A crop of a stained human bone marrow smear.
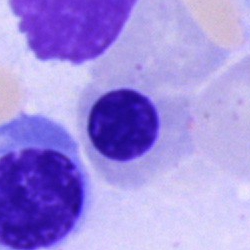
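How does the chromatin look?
Dense and very dark purple, with only slight clumping.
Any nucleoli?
None that can be seen.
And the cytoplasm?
Pale greyish-lilac, no granules.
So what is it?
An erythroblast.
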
